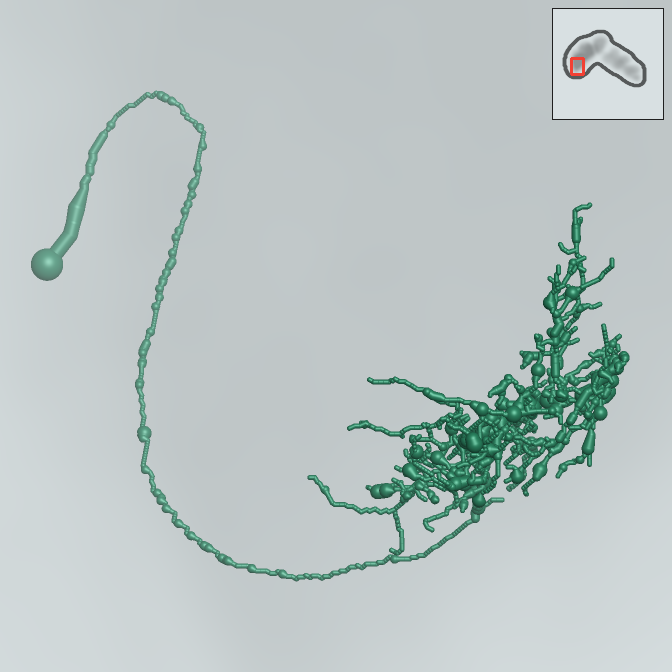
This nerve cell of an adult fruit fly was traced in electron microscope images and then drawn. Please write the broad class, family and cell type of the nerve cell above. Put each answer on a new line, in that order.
central-brain intrinsic neuron
hemilineage SLPav2
CB1685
